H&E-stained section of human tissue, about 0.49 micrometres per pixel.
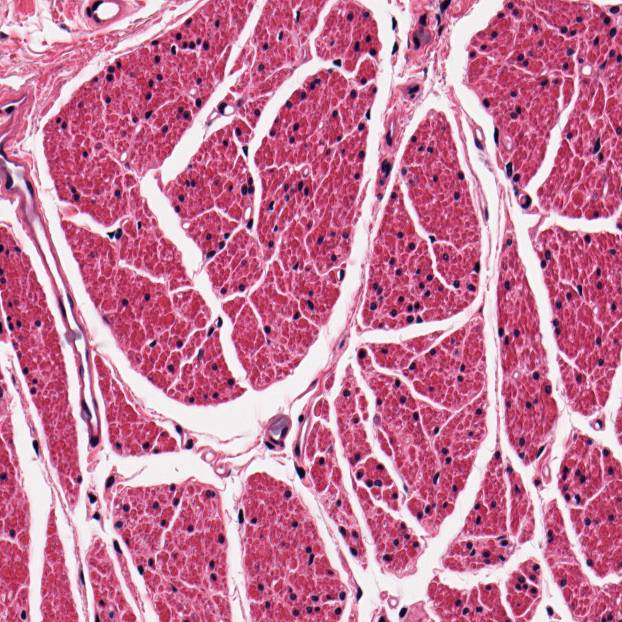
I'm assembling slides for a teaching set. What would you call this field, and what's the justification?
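Smooth muscle fills the whole field, in large irregular bundles cut in cross-section. To begin, pale connective-tissue septa separate the bundles, one holding a small blood vessel just below centre. Next, each bundle holds closely packed rounded or polygonal deep pink-red profiles, many lacking a nucleus in this plane.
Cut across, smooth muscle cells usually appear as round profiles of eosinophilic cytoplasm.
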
